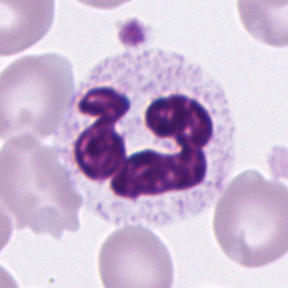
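Segmented neutrophil, the central cell of this stained blood smear. Its outline is roughly round and smooth, and the chromatin is dark purple and coarsely clumped. Look too at the ample, very pale pinkish-lilac cytoplasm, with fine pinkish-violet granules scattered all through it.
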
